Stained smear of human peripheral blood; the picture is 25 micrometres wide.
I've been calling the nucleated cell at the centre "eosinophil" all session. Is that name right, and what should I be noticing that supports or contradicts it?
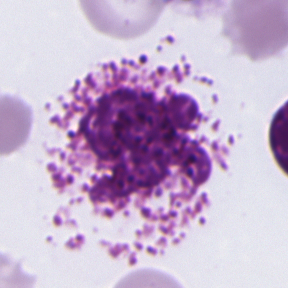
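Granules lie over the nucleus and partly hide it: goes with basophil, against eosinophil.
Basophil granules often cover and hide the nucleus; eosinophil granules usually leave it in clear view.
Granules coarse, round, dark purple: the shape alone would not rule out eosinophil.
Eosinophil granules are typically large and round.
Nucleus deep purple, close in colour to the granules. No sharp outer border; granules scatter loosely into the background around the cell. Verdict: not eosinophil; basophil.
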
